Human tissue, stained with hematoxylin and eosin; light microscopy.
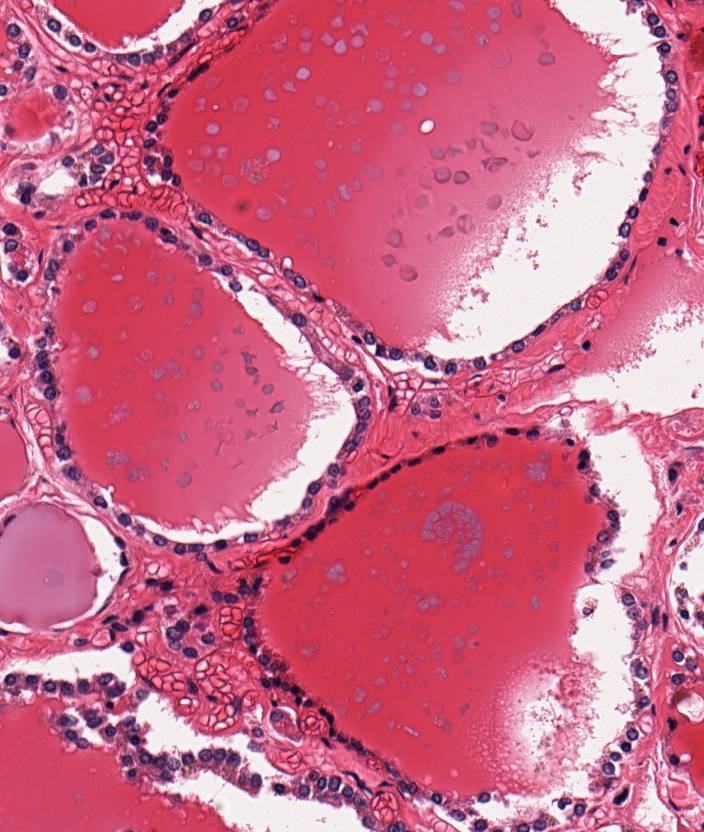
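Thyroid: most of the field, as I read it, is taken up by a few large rounded follicles packed closely together. Each seems lined by a single layer of flattened to low cuboidal epithelial cells with small, round, dark-staining nuclei. Near the centre of the lower large follicle, the colloid holds a bluish-purple, granular, curved patch.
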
